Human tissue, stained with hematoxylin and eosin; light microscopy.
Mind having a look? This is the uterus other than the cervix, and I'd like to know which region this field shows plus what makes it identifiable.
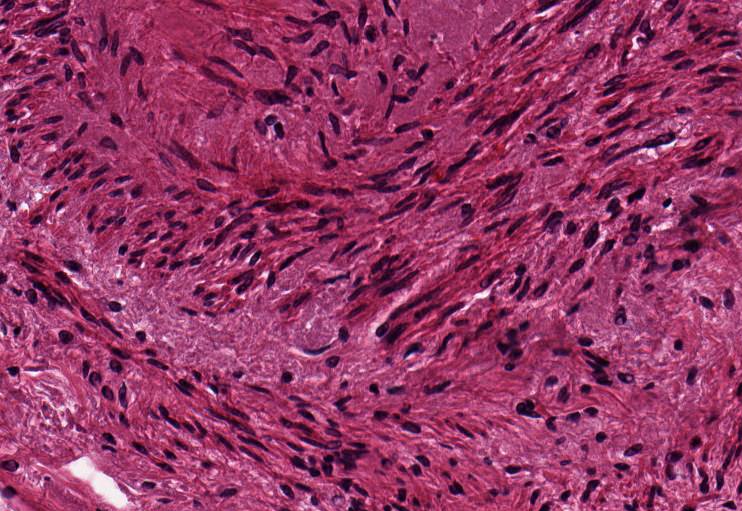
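What we have here is smooth muscle. Its cytoplasm is pink and fibrillary, cell borders indistinct, and I see no epithelium or glands.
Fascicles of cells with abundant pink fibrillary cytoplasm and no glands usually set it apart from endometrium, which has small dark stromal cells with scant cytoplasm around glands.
The densest fascicle runs through the centre from lower left to upper right, and the nuclei are mostly elongated and dark, tapering at their ends.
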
